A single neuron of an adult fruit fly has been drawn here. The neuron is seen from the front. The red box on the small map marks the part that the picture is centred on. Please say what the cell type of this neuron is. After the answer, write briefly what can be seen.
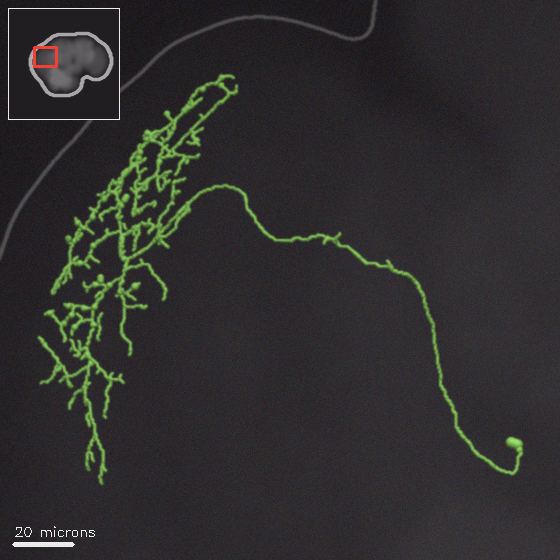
It is of cell type Cm20. It is an optic-lobe intrinsic neuron. The cell body can be seen at the lower right of the picture. From left to right in the picture it spans about 170 microns. Dozens of branch ends can be seen.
